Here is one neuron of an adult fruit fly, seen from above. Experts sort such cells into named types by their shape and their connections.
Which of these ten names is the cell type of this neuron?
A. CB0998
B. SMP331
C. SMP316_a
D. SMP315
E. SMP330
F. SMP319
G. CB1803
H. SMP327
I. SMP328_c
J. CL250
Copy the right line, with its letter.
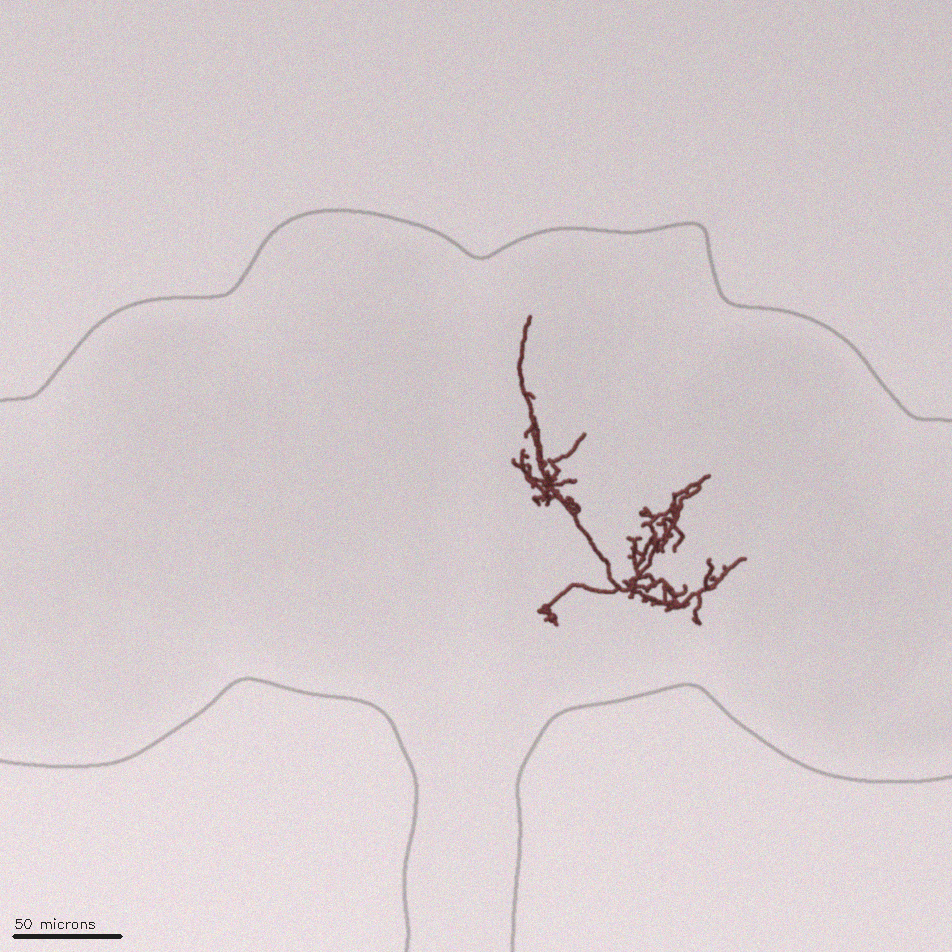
E. SMP330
